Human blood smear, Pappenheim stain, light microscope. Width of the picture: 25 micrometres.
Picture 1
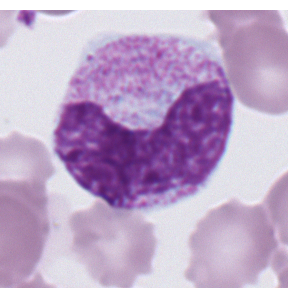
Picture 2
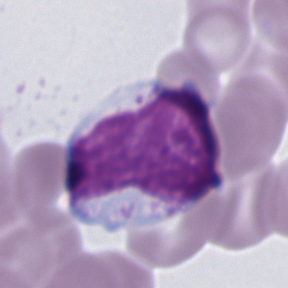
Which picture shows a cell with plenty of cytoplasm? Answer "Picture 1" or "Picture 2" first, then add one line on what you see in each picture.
Picture 1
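What picture 1 shows: A broad area of pale cytoplasm fills the upper part of the cell above the nucleus.
What picture 2 shows: The nucleus fills most of the cell.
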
